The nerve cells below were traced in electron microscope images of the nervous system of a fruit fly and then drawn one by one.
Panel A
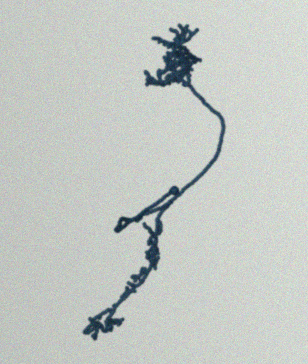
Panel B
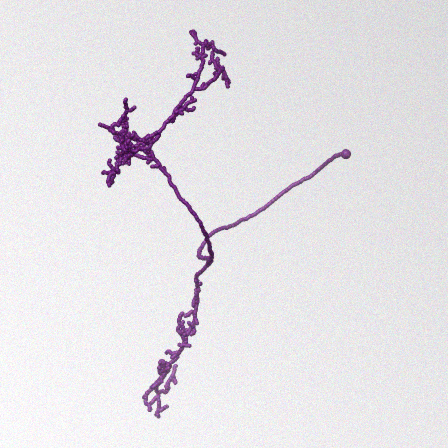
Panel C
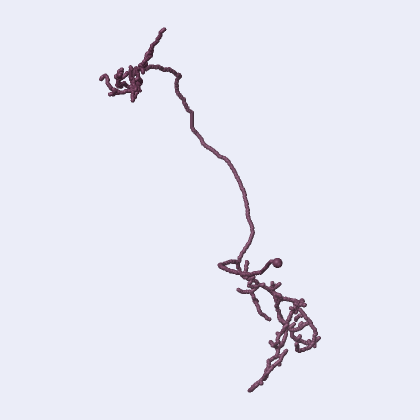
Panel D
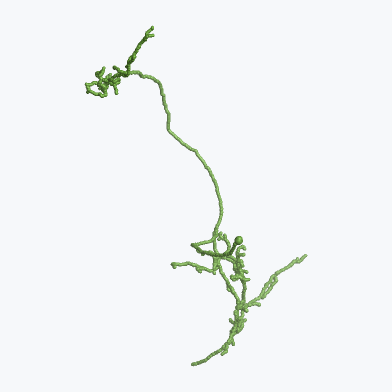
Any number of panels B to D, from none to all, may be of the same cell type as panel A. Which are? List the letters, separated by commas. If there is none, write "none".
B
